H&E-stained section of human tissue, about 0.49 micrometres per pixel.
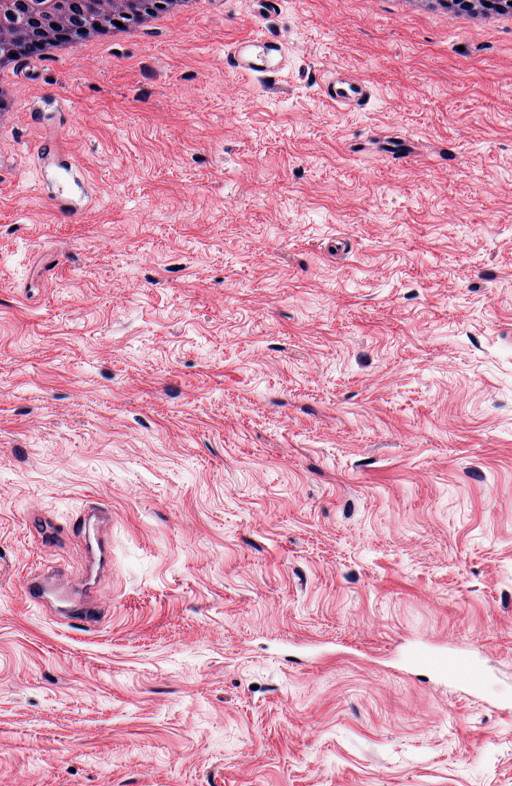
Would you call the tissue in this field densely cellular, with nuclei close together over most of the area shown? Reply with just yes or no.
No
